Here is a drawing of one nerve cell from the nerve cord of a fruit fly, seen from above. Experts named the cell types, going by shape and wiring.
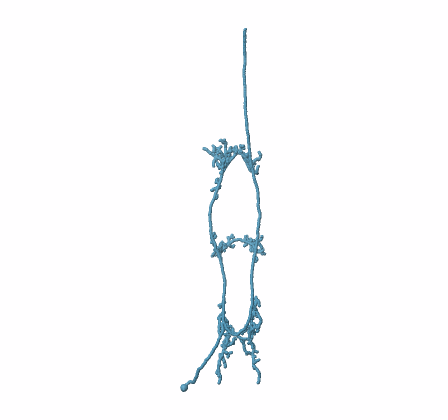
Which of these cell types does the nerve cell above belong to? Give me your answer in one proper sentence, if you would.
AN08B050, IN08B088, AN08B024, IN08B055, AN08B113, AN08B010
The nerve cell is a member of cell type AN08B024.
